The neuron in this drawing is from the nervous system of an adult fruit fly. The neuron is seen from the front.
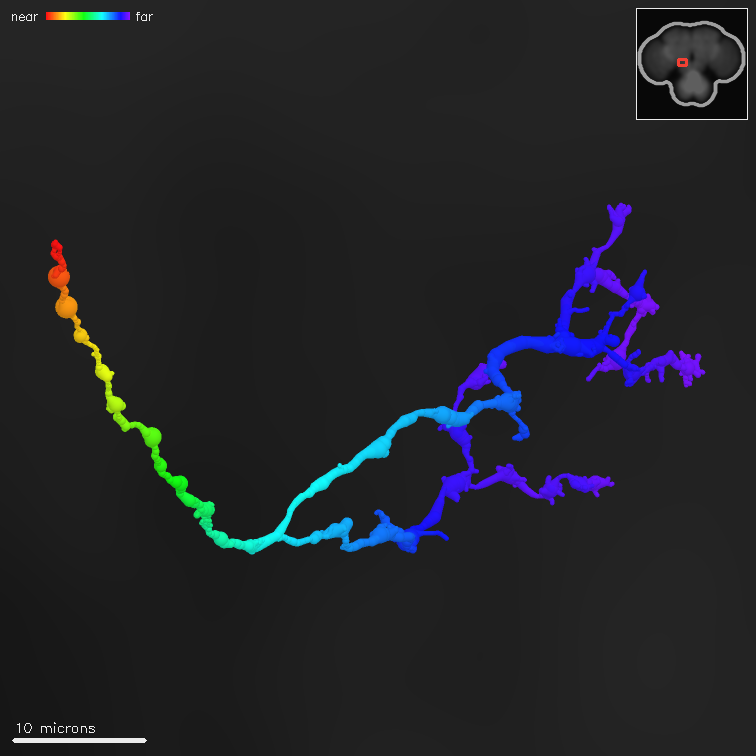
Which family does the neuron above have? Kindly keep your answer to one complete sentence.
It is the family class mechanosensory to which this neuron belongs.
